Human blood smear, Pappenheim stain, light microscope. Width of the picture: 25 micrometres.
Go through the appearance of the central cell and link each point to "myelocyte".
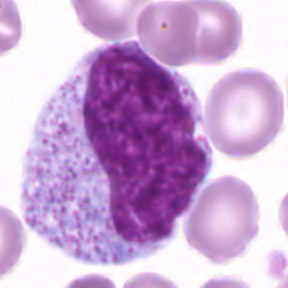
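Checked against myelocyte, the chromatin comes first: it is dark purple with a mottled pattern.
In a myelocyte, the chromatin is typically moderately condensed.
Next, the cytoplasm is abundant, forming a broad area on the left, and it is pale greyish blue.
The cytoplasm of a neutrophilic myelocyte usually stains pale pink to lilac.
That colour does not fit here, since this cytoplasm is greyish blue rather than pink or lilac. Last, many fine pink-purple granules are scattered through the cytoplasm.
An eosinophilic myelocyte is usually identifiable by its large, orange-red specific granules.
These granules are fine and pink-purple, not large and orange-red, which sets the cell apart from an eosinophilic myelocyte.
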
